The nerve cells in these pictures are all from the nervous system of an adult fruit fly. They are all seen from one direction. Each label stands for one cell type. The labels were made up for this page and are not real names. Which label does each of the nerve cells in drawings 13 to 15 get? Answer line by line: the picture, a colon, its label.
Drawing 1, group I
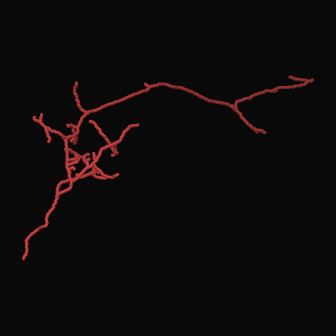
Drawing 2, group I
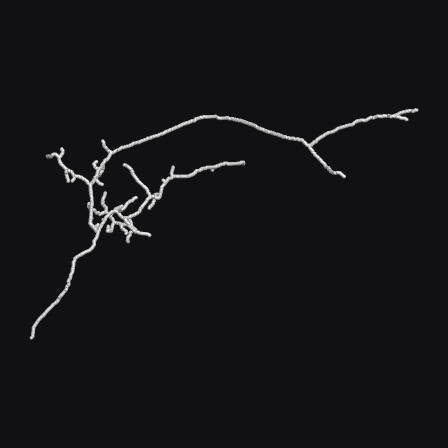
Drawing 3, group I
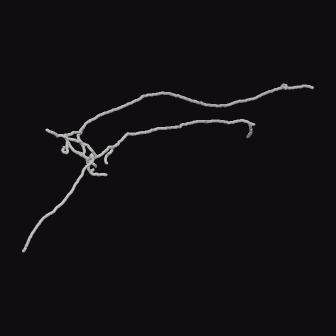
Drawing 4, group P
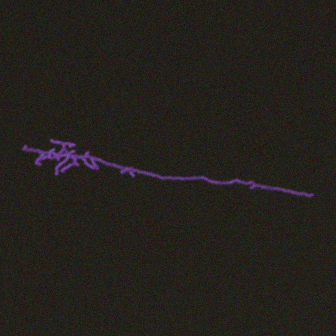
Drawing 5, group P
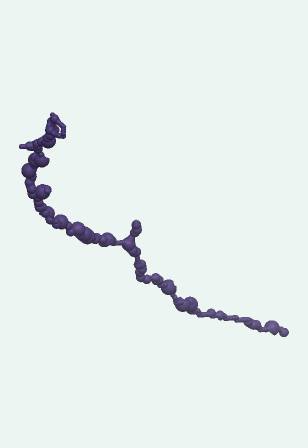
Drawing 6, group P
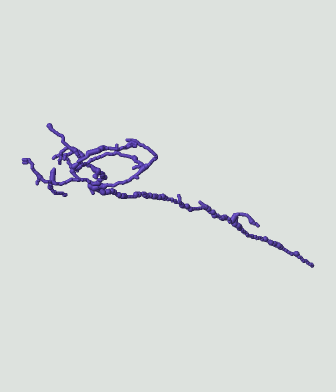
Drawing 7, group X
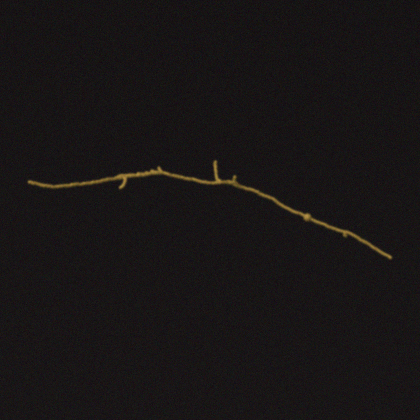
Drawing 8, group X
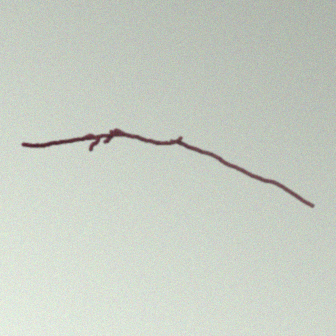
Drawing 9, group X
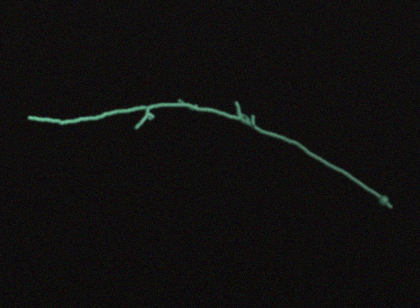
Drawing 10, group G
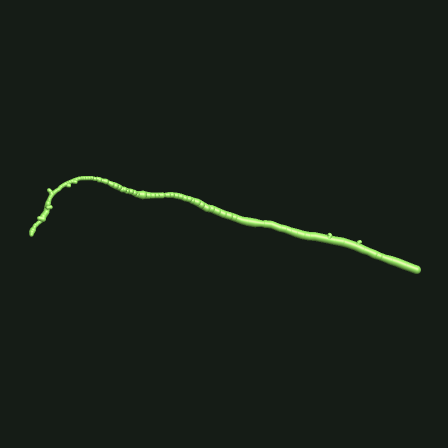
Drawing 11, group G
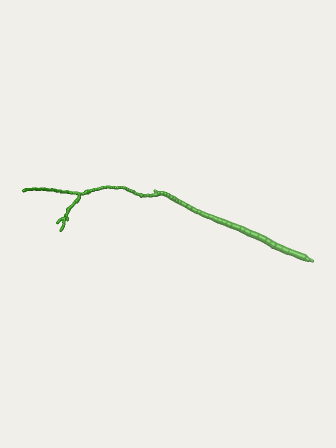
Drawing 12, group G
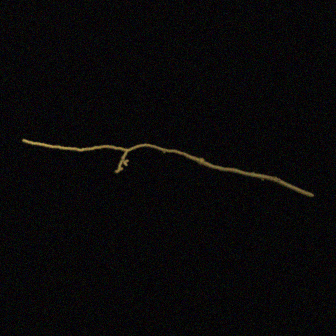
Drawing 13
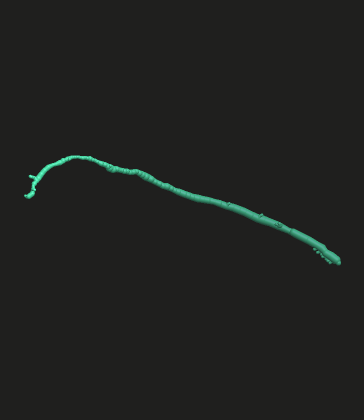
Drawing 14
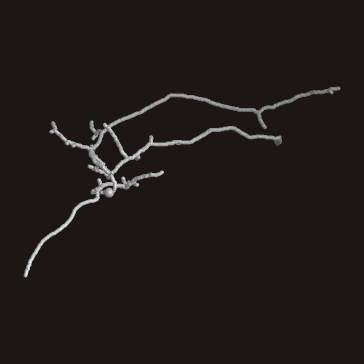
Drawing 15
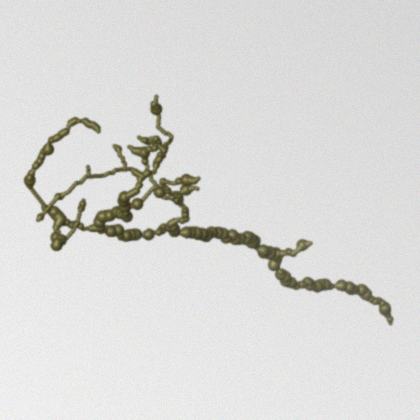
13: group G
14: group I
15: group P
